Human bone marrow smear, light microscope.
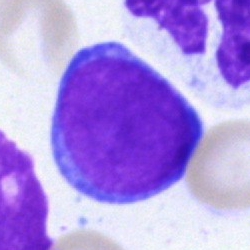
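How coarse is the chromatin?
It is fine and evenly spread, without coarse clumps.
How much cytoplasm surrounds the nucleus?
Only a thin rim.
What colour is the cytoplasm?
Deep blue, and no granules are seen in it.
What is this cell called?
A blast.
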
